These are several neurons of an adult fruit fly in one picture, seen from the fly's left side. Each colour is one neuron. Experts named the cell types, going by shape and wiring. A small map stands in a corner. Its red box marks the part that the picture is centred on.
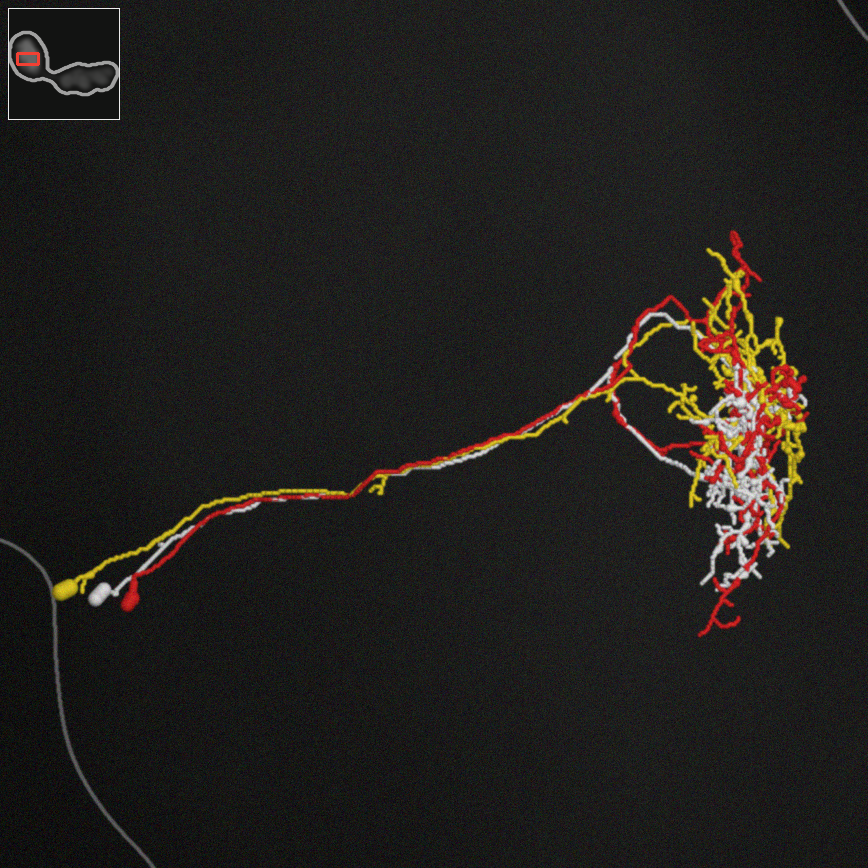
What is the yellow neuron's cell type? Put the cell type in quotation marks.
"PS074"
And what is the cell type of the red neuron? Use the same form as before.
"CB1792"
